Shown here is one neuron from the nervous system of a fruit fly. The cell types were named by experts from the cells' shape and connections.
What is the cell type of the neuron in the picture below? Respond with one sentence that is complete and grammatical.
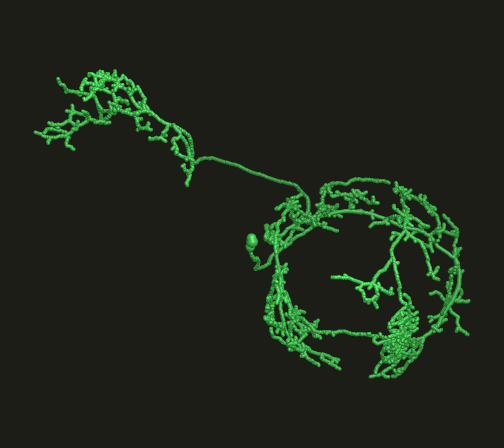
The cell type of this neuron is IN03A009.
